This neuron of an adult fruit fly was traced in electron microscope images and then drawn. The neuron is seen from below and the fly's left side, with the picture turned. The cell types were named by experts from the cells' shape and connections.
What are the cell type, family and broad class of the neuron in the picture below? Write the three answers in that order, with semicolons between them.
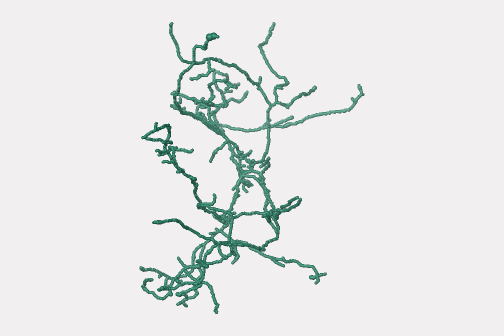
IN12B045; hemilineage 12B; nerve-cord intrinsic neuron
